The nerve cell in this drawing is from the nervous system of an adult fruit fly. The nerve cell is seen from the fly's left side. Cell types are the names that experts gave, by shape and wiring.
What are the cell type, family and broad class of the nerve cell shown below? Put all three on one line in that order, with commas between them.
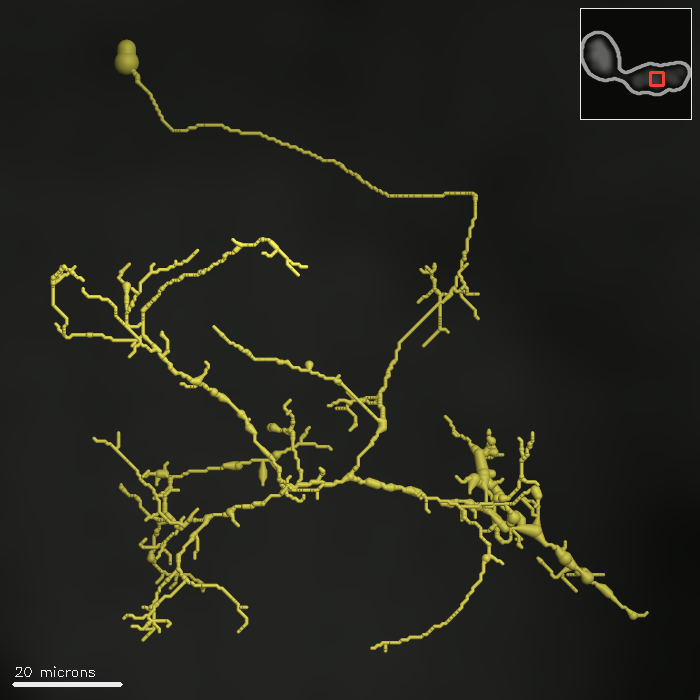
IN19A094, hemilineage 19A, nerve-cord intrinsic neuron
